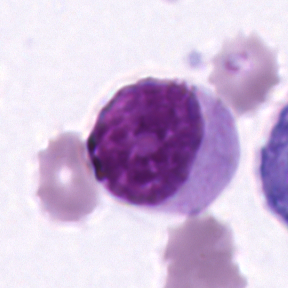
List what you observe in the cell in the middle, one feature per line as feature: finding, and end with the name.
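Nucleus: round to slightly oval, with no indentation or lobes
Pale area: one, rounded, near the centre of the nucleus
Outline: smooth and rounded, without projections
Granules: none visible in the cytoplasm
Identification: plasma cell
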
